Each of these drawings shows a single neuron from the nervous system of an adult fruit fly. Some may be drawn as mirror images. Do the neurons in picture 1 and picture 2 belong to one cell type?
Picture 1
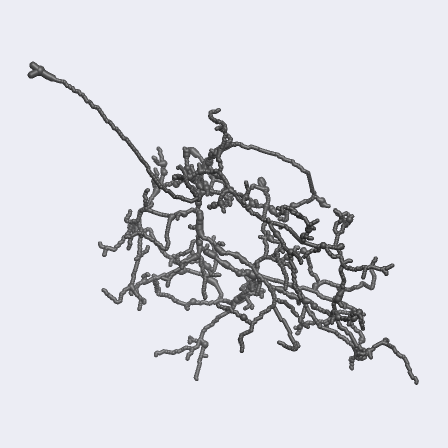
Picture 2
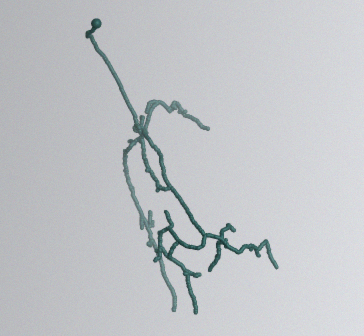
no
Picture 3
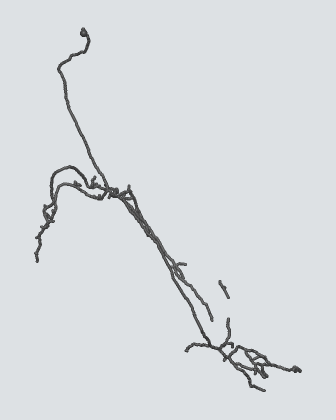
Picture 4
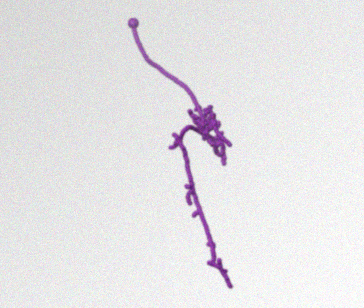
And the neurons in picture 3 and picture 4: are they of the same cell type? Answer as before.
no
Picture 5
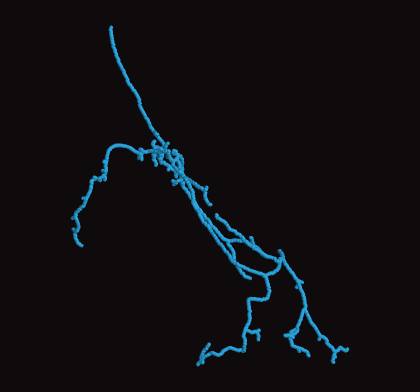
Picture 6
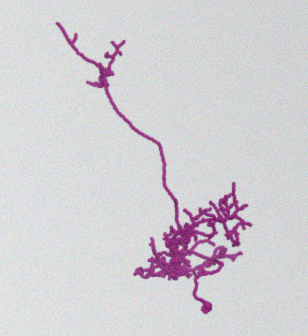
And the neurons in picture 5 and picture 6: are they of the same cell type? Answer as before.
no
